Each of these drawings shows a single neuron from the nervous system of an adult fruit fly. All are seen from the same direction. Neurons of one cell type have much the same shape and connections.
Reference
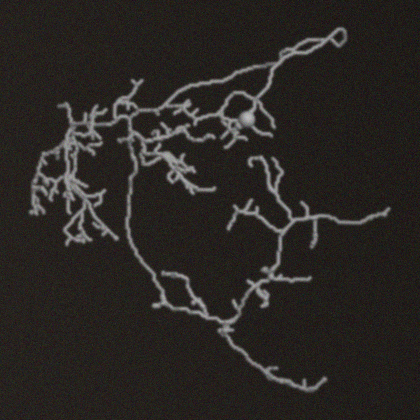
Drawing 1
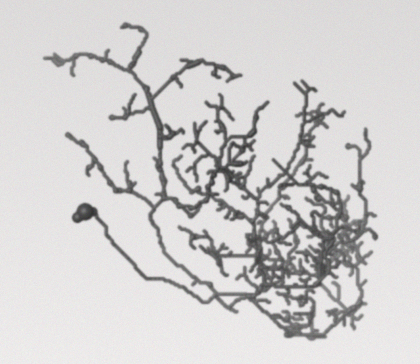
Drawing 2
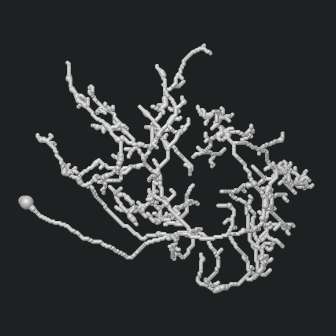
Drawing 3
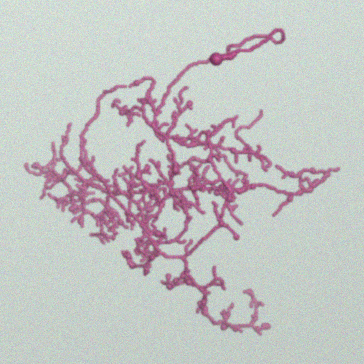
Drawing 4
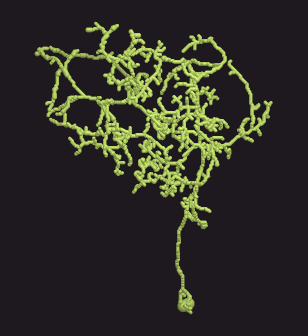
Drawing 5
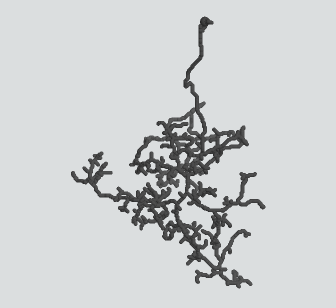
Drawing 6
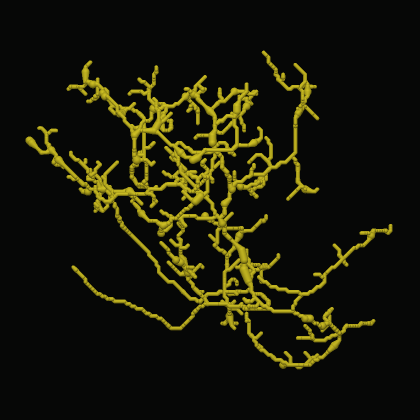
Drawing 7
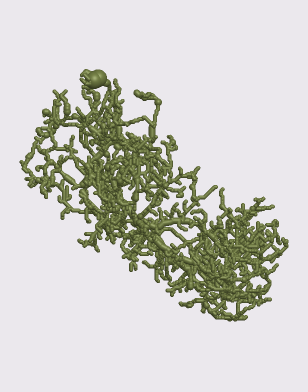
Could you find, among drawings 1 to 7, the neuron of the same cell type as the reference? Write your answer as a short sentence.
The neuron in drawing 3 is of the same cell type.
